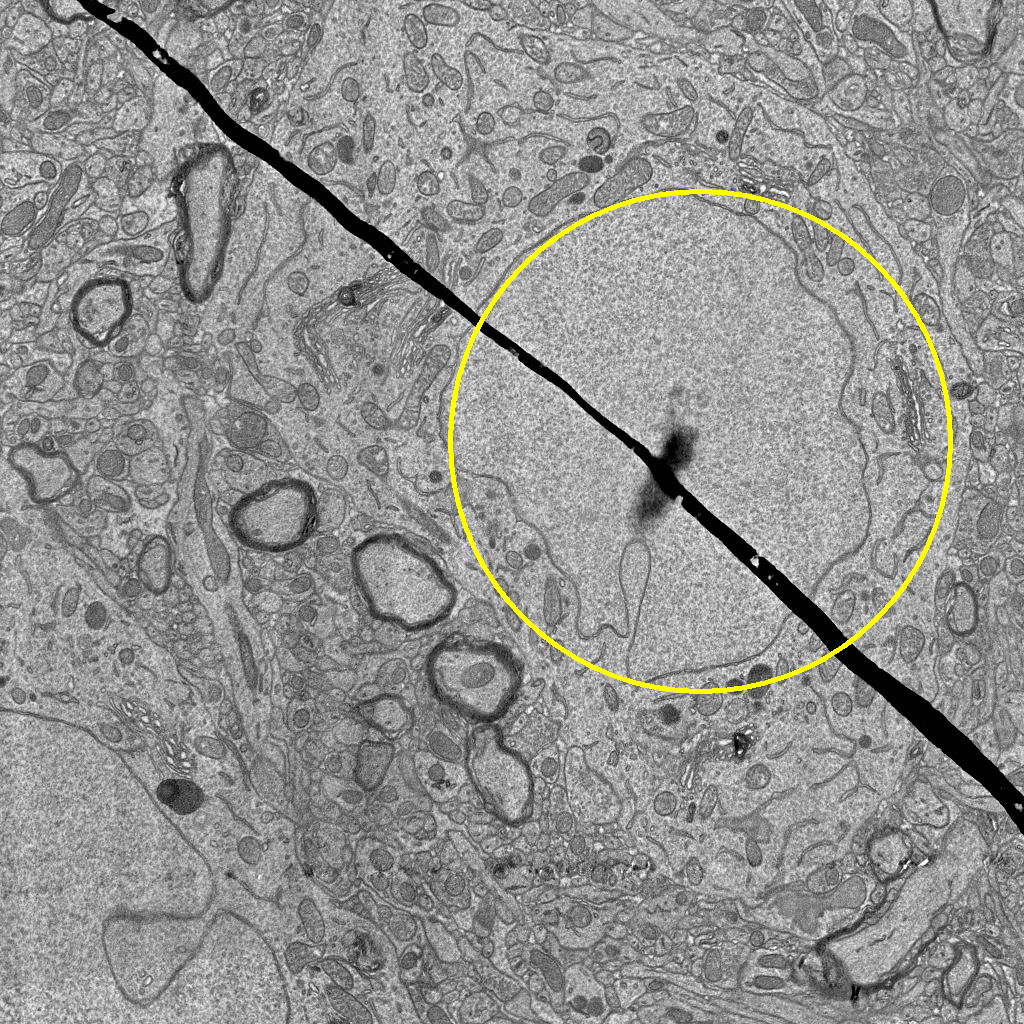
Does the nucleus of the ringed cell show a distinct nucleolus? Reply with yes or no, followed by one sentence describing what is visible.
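No. No distinct nucleolus can be seen in the nucleus.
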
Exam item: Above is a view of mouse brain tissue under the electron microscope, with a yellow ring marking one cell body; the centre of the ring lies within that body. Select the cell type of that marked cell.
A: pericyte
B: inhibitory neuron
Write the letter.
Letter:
B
